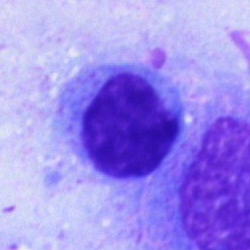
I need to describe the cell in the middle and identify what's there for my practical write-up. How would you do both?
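The cell has a round, smooth outline. Its chromatin is dark purple and densely clumped. The rim of cytoplasm is wider to the left of the nucleus than to the right, and no granules are visible within it. The cell is a plasma cell.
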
